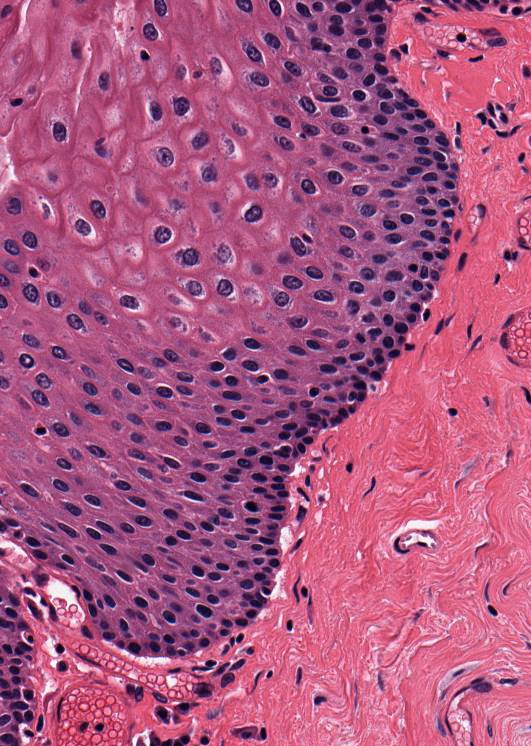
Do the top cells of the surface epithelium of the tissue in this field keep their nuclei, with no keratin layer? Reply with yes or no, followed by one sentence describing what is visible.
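Yes. No granular layer or keratin layer is present anywhere in the field.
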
